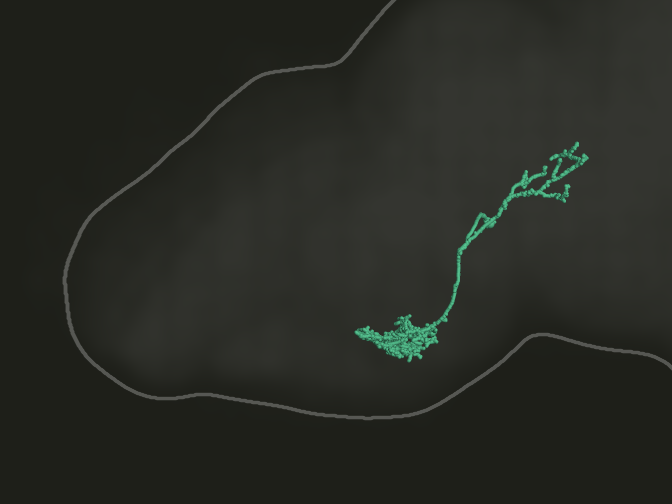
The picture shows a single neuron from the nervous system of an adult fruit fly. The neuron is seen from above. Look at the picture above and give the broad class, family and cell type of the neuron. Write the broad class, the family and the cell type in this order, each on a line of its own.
visual projection neuron
LC
LC4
